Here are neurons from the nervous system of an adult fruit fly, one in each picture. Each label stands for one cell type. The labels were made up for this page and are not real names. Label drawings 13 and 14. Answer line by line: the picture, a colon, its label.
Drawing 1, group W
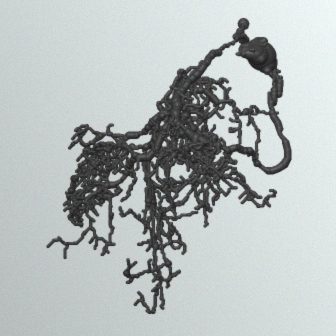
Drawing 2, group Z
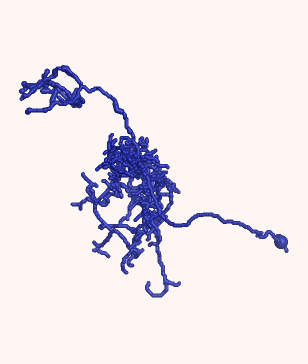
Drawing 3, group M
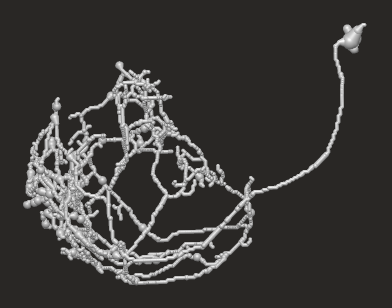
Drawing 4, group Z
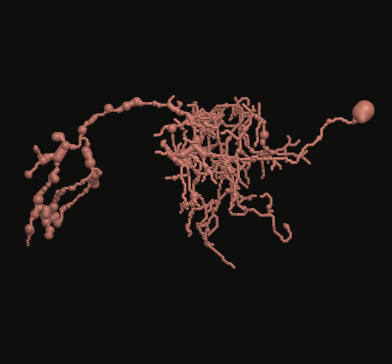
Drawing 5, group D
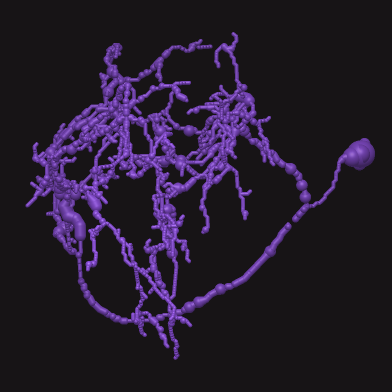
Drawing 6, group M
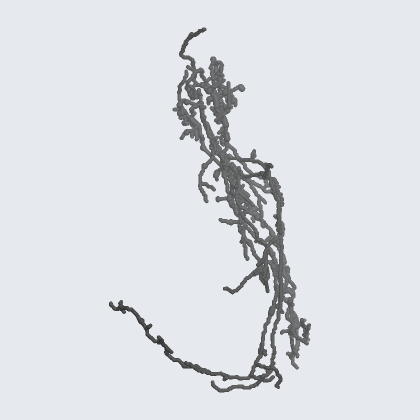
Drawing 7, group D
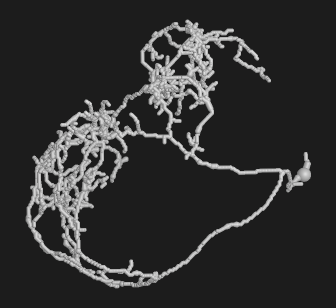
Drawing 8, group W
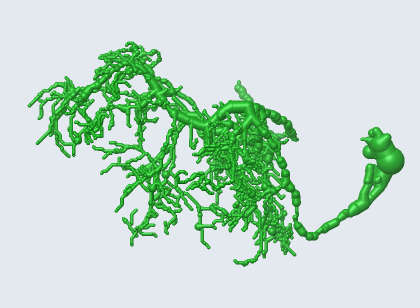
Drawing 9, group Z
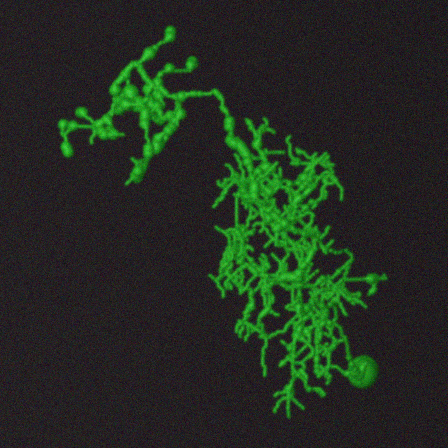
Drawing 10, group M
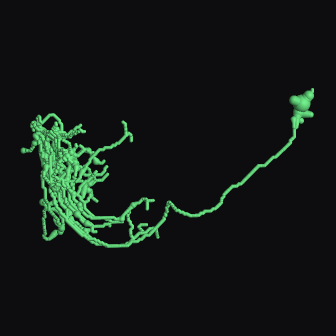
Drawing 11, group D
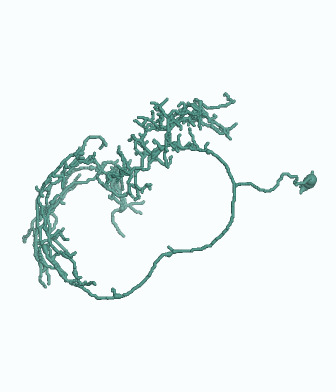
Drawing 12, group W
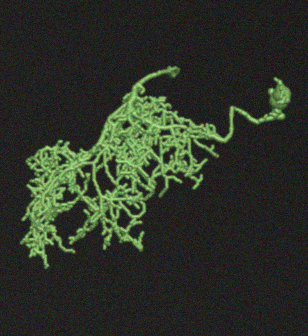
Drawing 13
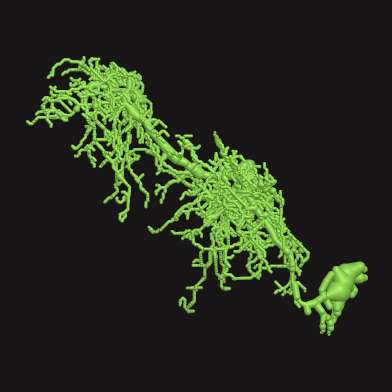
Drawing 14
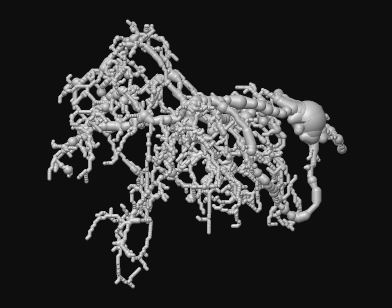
13: group W
14: group W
